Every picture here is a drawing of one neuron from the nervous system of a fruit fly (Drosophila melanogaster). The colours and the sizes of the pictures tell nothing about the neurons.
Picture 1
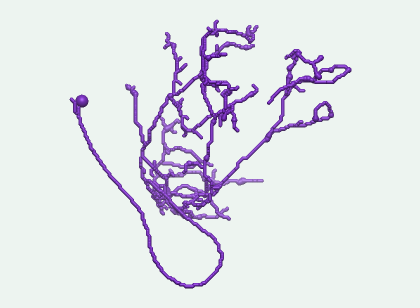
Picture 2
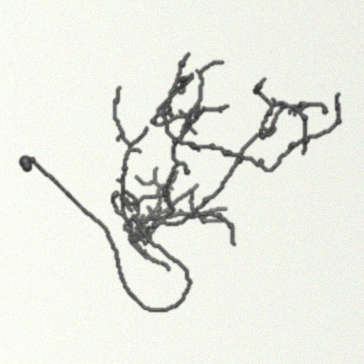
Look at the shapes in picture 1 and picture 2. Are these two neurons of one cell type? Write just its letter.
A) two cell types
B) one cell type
A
